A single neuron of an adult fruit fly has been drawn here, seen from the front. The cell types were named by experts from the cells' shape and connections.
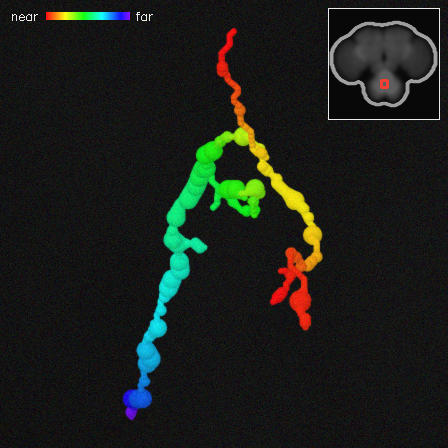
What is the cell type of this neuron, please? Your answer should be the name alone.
SNta43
